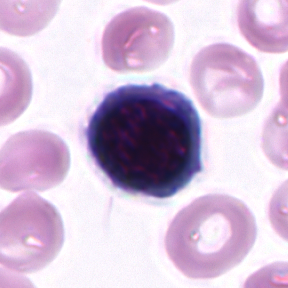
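Normoblast: the nucleated cell in the middle of this blood smear, roughly round in outline. Its cytoplasm is so thin that you can barely make out the rim around the nucleus. The chromatin is dense, dark and coarsely clumped, and you won't find any nucleoli in the nucleus.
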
